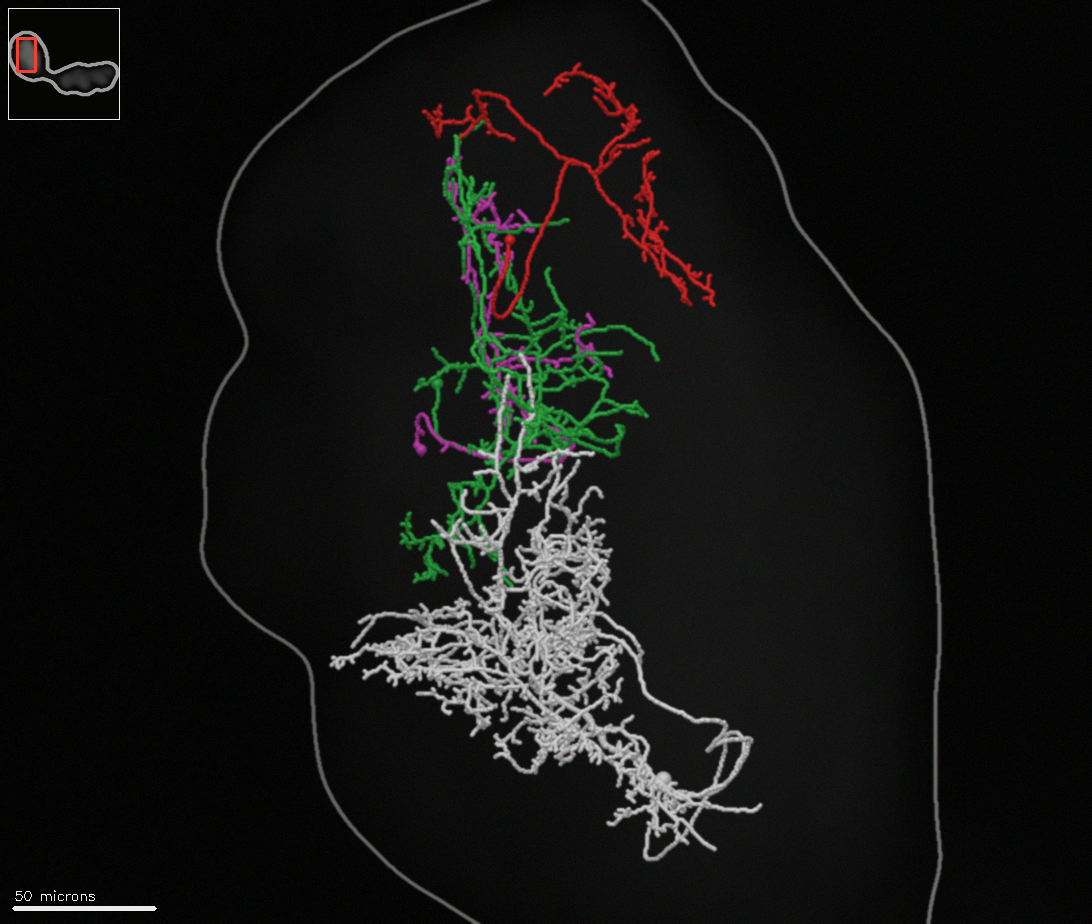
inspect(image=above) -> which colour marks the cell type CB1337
red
